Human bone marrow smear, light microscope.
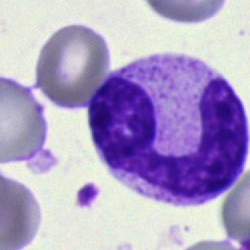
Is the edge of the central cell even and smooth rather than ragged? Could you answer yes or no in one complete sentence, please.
Yes, there is a smooth outline around the cell, free of projections.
